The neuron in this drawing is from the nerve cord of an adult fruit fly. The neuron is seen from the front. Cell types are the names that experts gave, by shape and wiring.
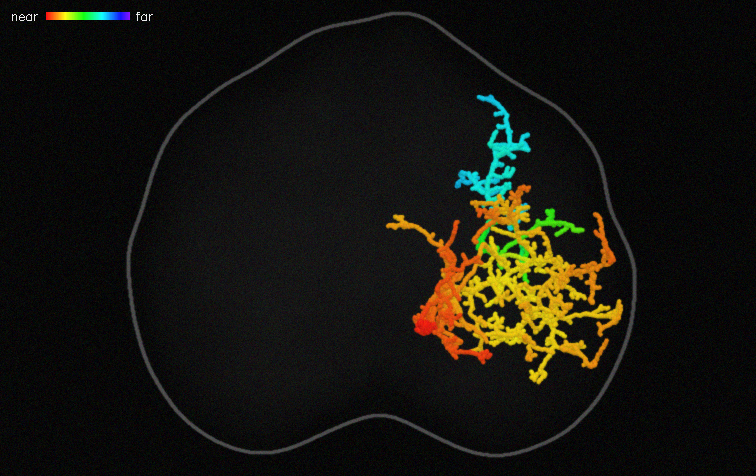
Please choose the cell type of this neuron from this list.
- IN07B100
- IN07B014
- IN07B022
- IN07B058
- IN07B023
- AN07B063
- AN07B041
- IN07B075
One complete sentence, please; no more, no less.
This neuron belongs to the cell type IN07B014.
